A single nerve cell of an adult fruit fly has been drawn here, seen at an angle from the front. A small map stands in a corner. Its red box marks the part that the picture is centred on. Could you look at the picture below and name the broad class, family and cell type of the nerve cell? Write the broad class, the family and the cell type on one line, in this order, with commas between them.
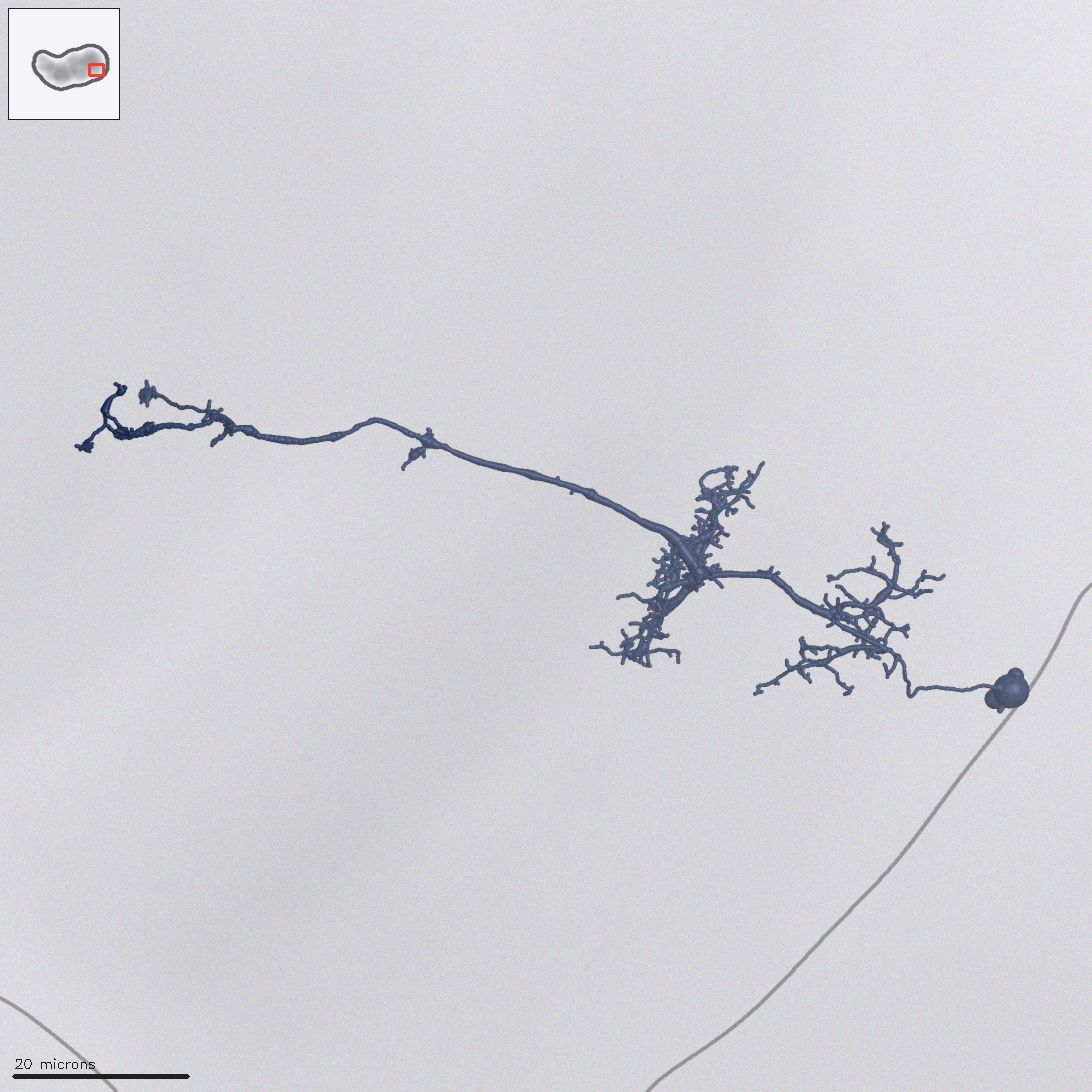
optic-lobe intrinsic neuron, TmY, TmY3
